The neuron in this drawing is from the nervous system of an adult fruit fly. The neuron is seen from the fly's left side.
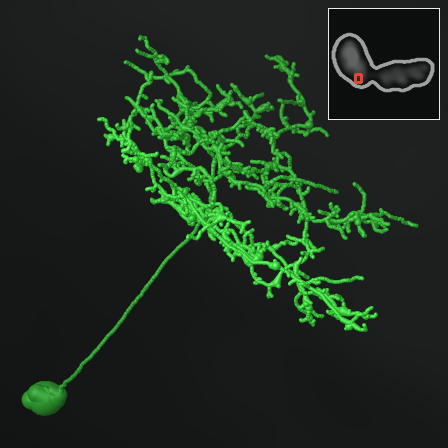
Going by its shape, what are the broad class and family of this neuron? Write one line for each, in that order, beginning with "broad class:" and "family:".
broad class: optic-lobe intrinsic neuron
family: Cm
